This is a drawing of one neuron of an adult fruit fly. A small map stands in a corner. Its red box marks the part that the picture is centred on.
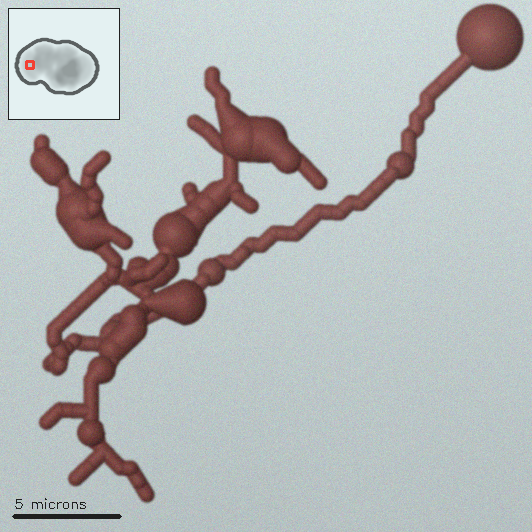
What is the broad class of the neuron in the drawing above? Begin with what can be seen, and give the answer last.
Its cell body lies at the upper right of the picture. From top to bottom in the picture it spans about 20 microns. Its broad class is optic-lobe intrinsic neuron.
